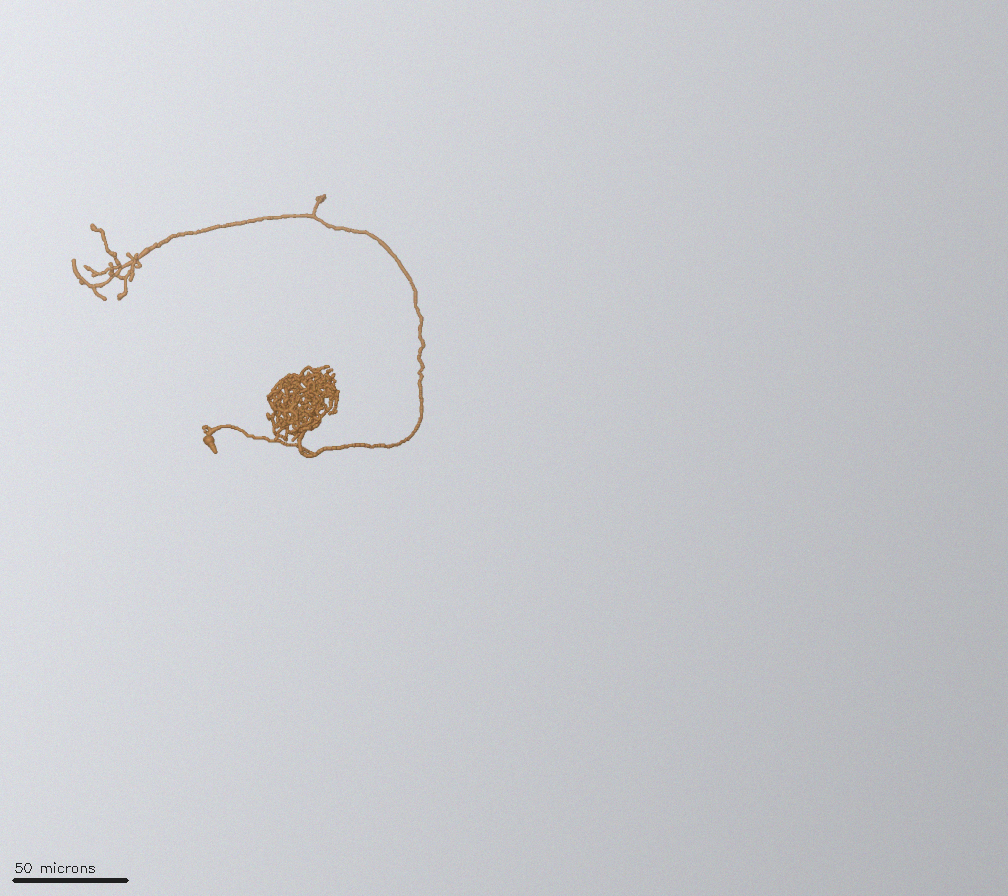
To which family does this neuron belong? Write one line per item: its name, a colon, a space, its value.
family: hemilineage ALl1_ventral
